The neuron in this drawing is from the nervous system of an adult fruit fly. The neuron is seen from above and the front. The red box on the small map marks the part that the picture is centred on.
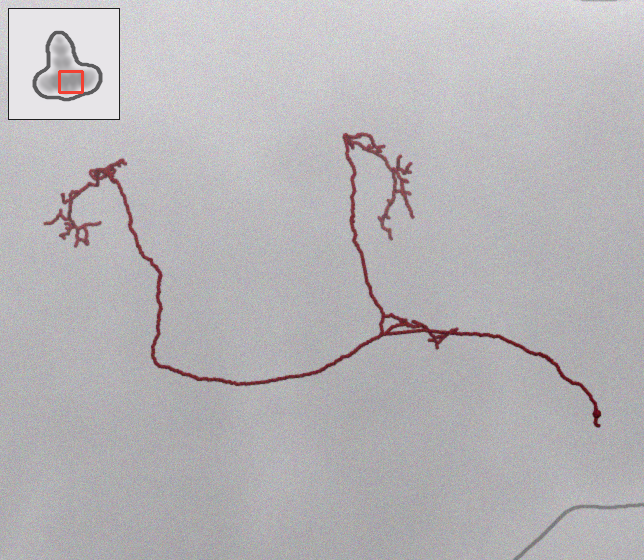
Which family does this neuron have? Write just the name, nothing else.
hemilineage AOTUv3_ventral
